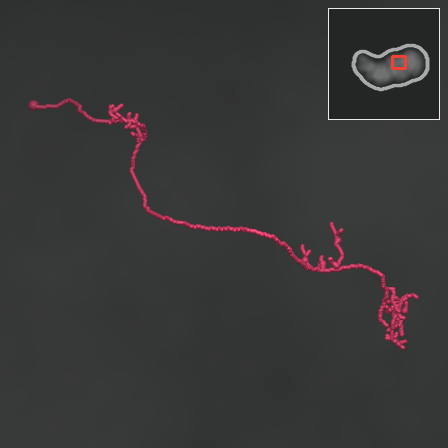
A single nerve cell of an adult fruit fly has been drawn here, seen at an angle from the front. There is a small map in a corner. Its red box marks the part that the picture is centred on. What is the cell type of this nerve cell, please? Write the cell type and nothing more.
PFNp_b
